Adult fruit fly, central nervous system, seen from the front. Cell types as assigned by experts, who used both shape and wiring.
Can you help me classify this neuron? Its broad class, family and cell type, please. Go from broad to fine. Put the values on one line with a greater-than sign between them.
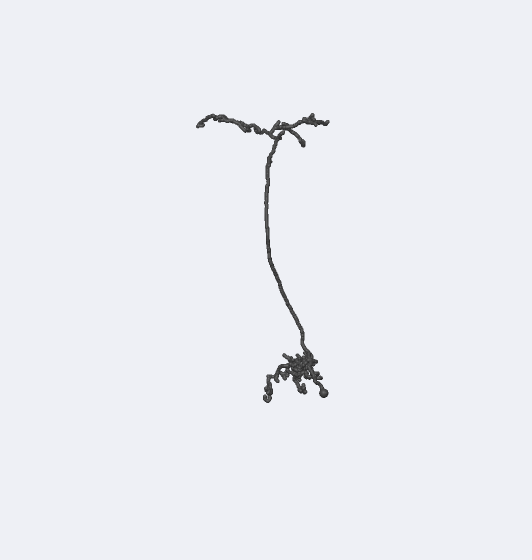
central-brain intrinsic neuron > hemilineage FLAa2 > PRW028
